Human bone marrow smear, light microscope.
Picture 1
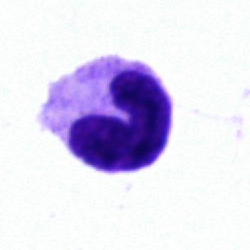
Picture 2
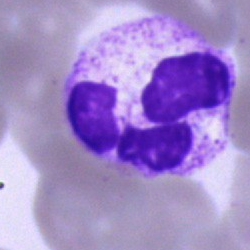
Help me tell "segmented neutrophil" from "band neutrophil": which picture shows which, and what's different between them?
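Picture 1: band neutrophil. Picture 2: segmented neutrophil. Nucleus, picture 1: one thick curved band bent into a C shape, its notch opening toward the upper left. Nucleus, picture 2: divided into three separate-looking lobes.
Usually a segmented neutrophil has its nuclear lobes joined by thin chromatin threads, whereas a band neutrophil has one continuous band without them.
Cytoplasm, picture 1: pale lilac, finely mottled and faintly granular, with no coarse dark granules. Cytoplasm, picture 2: small purple granules scattered throughout; no vacuoles visible. Chromatin in both: dense and dark purple, throughout the band in one and throughout the lobes in the other.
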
